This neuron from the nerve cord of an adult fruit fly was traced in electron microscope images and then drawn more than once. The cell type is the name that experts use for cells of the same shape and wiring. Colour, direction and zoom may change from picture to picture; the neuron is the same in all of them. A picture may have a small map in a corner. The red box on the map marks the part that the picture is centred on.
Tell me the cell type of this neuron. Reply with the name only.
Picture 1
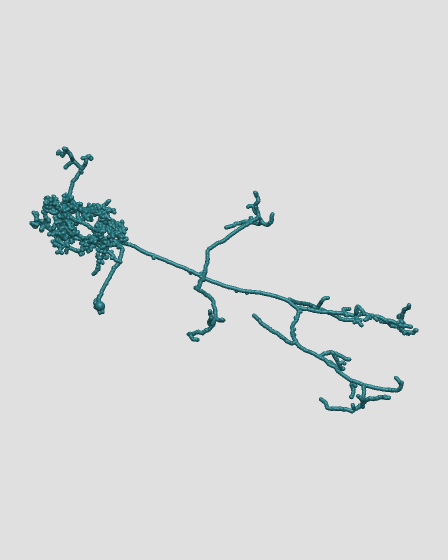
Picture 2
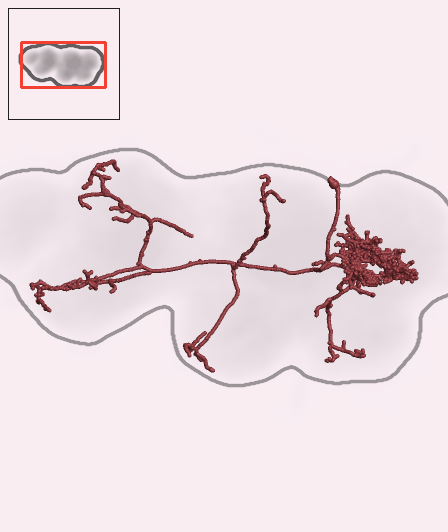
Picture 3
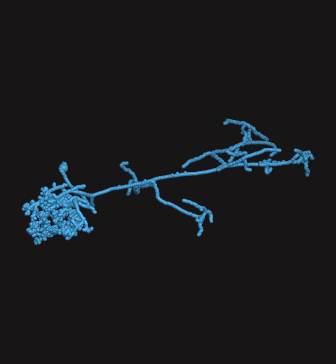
IN23B001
